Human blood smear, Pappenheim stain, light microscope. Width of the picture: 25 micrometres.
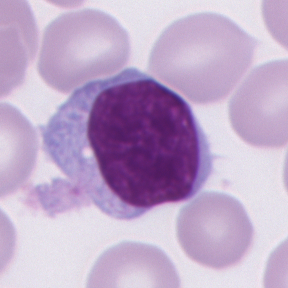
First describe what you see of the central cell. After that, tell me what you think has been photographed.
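The nucleus here is a rounded oval, no lobes, no deep notch. Its cytoplasm is pale greyish blue, broad on the left but only a thin rim on the right. There's a faint fine texture to it, though no coarse granules. That's a typical lymphocyte.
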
